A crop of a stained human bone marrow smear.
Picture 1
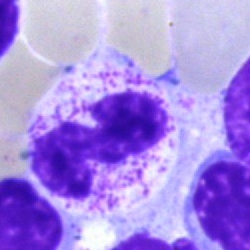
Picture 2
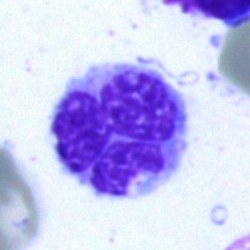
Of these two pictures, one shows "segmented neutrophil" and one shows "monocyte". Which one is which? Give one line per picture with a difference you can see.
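Picture 1 – segmented neutrophil. Fine pink-violet granules are scattered throughout the cytoplasm.
Picture 2 – monocyte. No distinct granules are seen in the cytoplasm.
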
